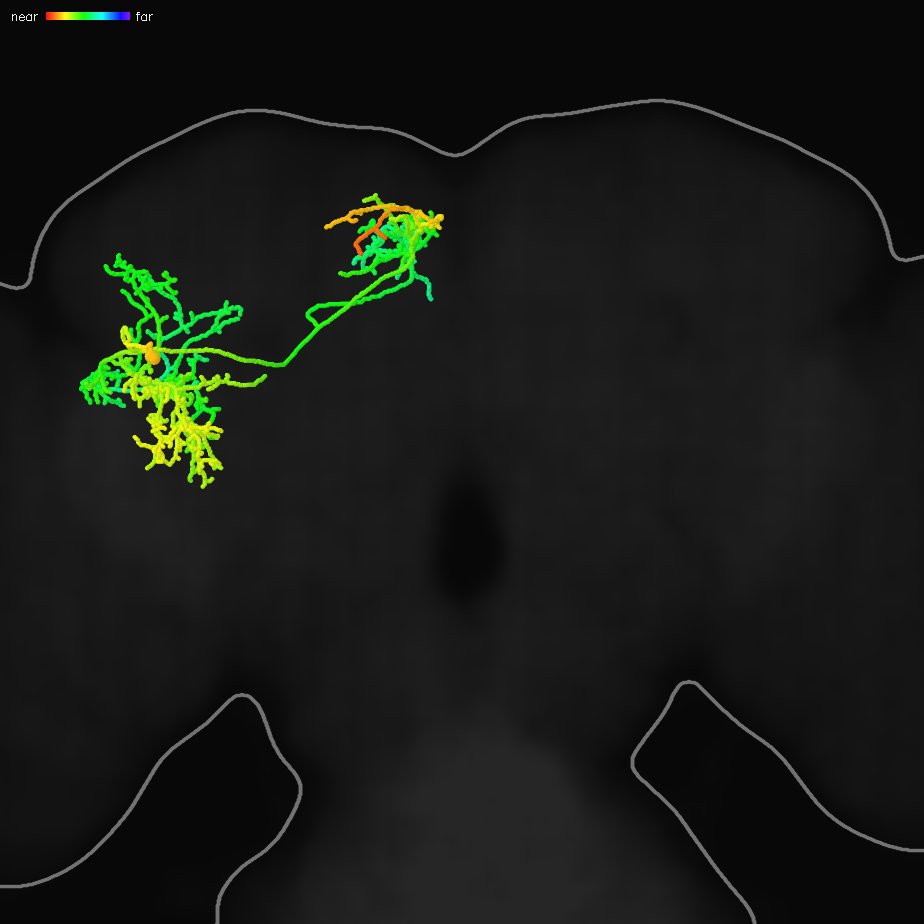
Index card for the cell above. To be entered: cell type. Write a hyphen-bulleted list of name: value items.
- cell type: AVLP428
